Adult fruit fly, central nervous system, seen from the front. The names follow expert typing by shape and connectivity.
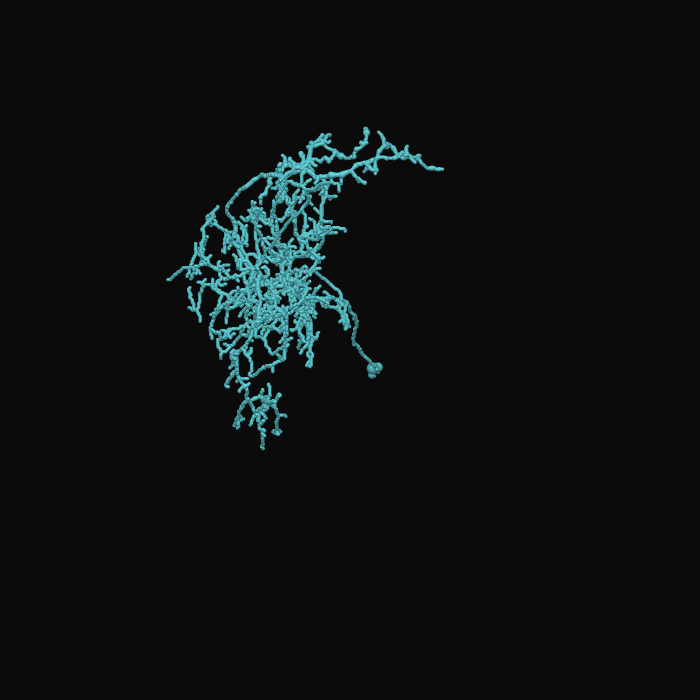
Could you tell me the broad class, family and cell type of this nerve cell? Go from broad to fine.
nerve-cord intrinsic neuron; hemilineage 03A; IN03A015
